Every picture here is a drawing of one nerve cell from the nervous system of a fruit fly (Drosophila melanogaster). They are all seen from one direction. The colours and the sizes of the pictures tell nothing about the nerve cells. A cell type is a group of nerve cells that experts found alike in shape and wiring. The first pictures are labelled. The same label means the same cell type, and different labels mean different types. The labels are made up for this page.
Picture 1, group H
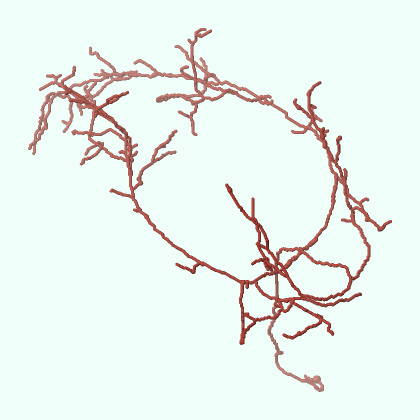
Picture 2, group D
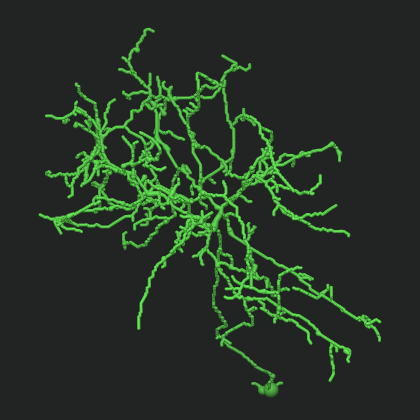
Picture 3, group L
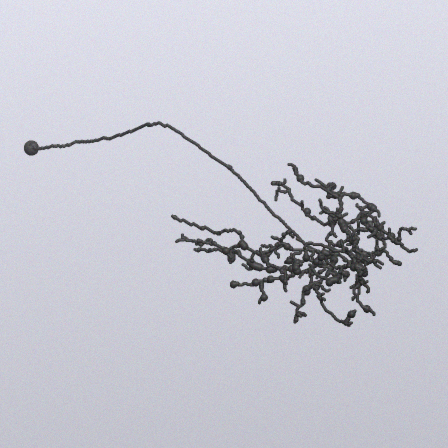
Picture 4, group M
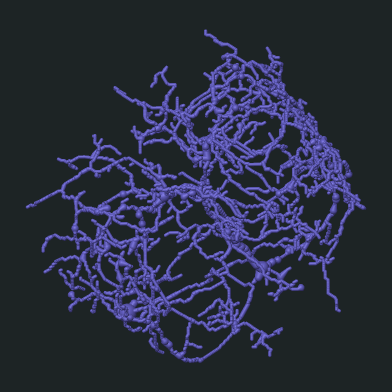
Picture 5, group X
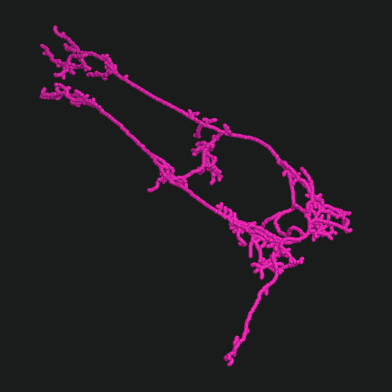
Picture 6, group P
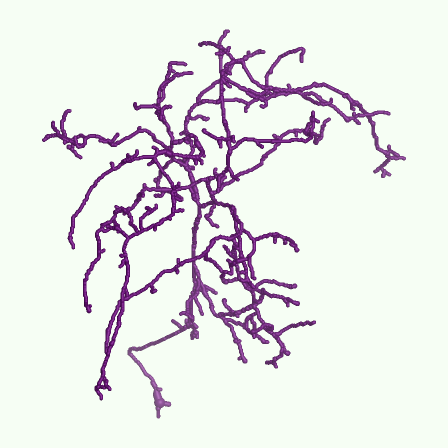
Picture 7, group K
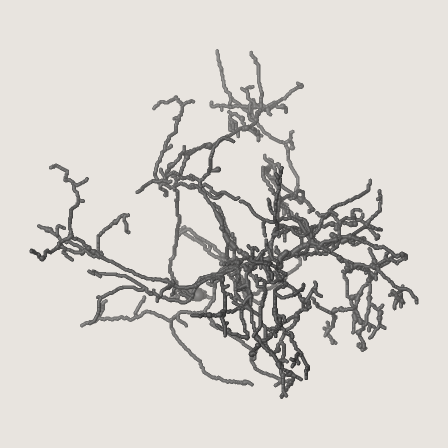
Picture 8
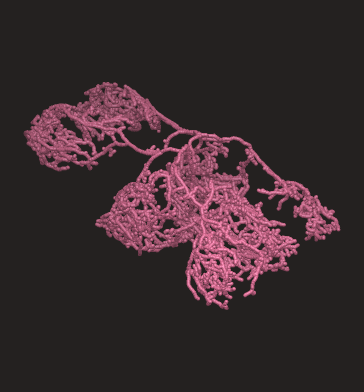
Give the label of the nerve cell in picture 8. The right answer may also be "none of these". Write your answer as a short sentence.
It belongs to none of these.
